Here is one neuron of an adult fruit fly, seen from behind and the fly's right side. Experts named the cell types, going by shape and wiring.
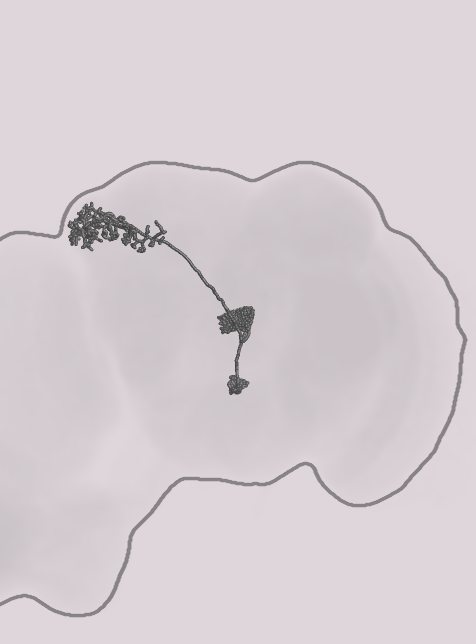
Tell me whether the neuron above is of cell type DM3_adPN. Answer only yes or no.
no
